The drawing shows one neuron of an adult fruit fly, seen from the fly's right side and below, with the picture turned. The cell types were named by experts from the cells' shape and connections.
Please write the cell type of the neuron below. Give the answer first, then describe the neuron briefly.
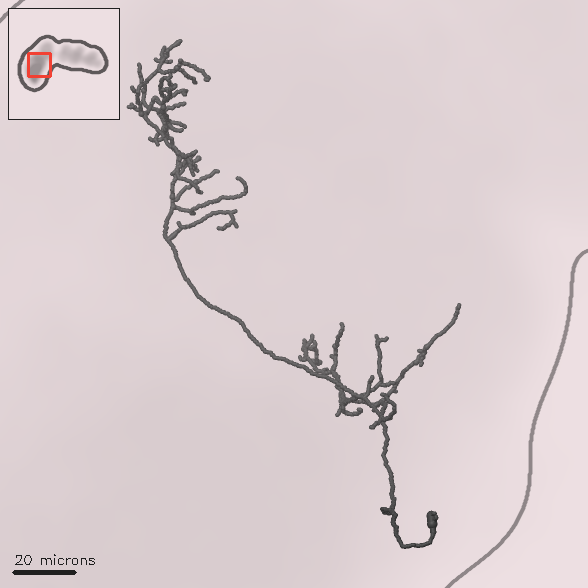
Its cell type is CB4054. Its broad class is central-brain intrinsic neuron. The cell body can be seen at the lower right of the picture. From top to bottom in the picture it spans about 170 microns. The picture shows dozens of branch ends.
